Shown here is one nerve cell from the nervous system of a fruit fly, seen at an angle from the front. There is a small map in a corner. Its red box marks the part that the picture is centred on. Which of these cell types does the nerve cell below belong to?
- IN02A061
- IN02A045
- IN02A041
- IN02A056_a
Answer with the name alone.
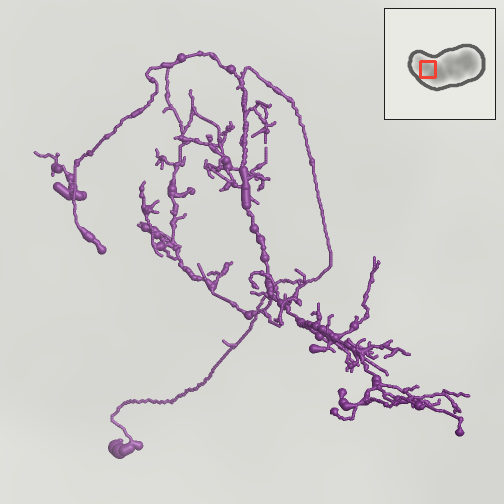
IN02A045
